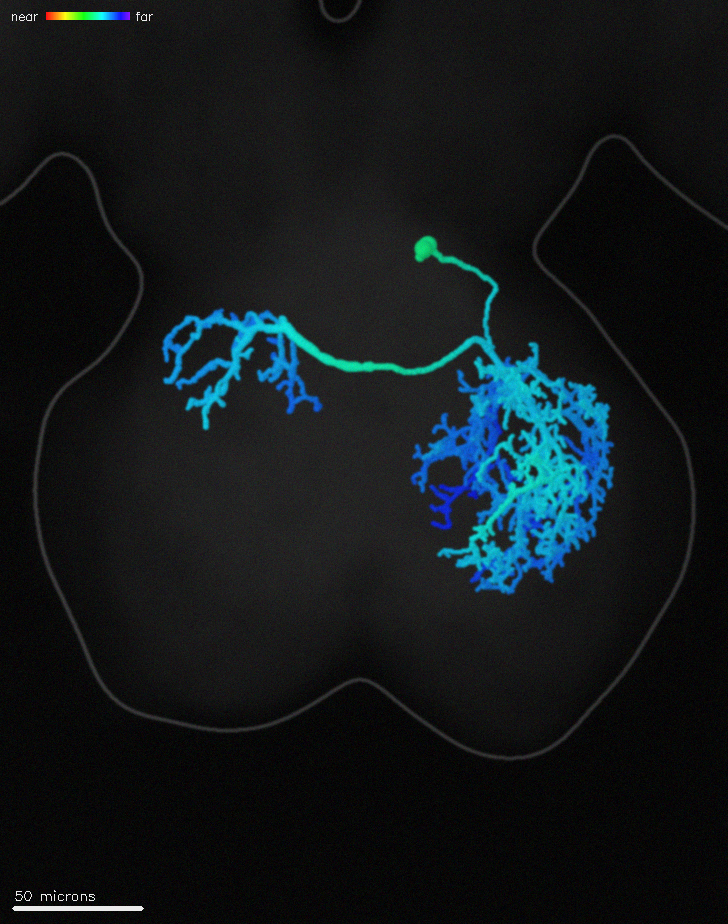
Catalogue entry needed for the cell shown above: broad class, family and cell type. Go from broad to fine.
nerve-cord intrinsic neuron; hemilineage 19B; IN19B004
